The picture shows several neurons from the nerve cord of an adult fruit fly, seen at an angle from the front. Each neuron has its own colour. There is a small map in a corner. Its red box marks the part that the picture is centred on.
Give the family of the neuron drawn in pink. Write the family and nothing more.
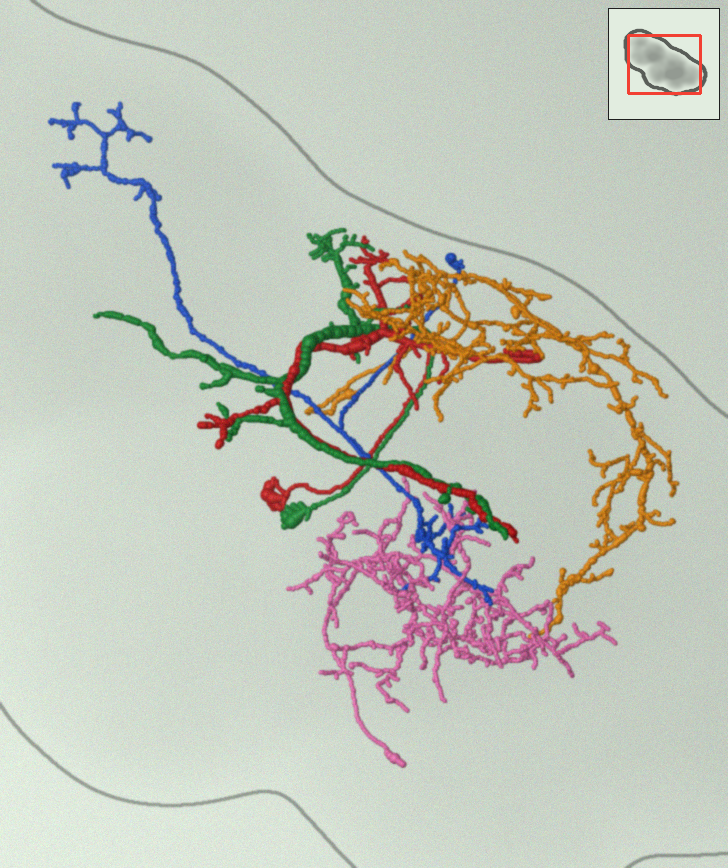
hemilineage 00A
